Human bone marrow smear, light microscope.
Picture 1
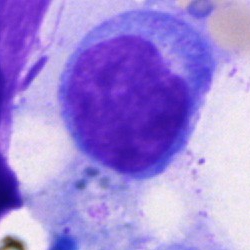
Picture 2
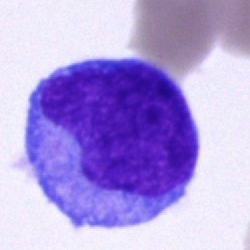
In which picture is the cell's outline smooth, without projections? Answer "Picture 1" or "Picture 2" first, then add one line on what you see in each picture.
Picture 1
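What picture 1 shows: The cell outline is round to slightly oval and smooth.
What picture 2 shows: A small pale projection sticks out from the left edge of the cell.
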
